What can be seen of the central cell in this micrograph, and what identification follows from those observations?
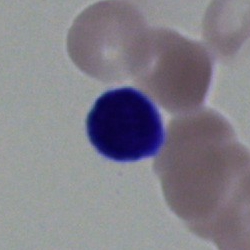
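A dark nuclear mass fills almost the whole cell. Its chromatin is dense and stains a uniform deep blue-violet. No distinct rim of cytoplasm is visible around this mass, and no granules are seen in the cell. The cell is a lymphocyte.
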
